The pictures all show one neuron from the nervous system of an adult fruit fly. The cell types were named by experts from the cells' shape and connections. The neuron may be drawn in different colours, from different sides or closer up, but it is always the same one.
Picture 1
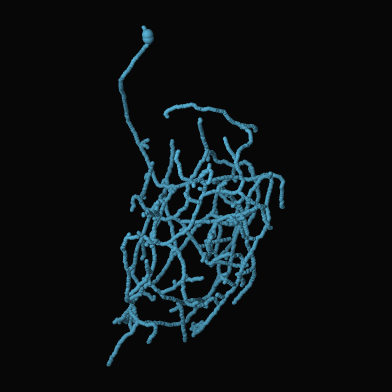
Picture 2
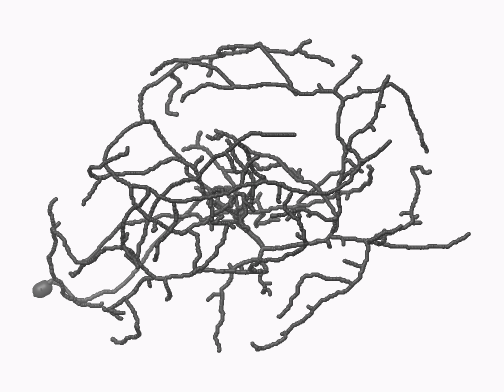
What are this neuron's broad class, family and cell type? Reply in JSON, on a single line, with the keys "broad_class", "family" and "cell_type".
{"broad_class": "nerve-cord intrinsic neuron", "family": "hemilineage 04B", "cell_type": "IN04B025"}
